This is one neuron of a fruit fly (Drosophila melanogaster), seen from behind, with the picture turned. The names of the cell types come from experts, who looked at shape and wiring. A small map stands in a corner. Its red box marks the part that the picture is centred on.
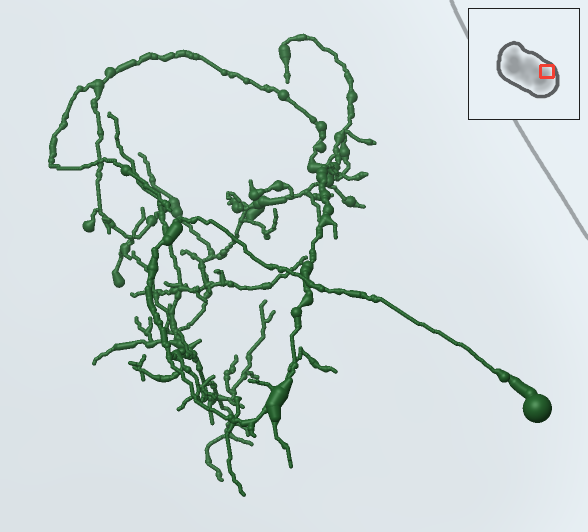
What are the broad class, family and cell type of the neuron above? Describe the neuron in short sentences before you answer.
The cell body can be seen at the lower right of the picture. The picture shows dozens of branch ends. This is a central-brain intrinsic neuron. Its family is hemilineage LHp3. The cell type is LHPV5j1.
